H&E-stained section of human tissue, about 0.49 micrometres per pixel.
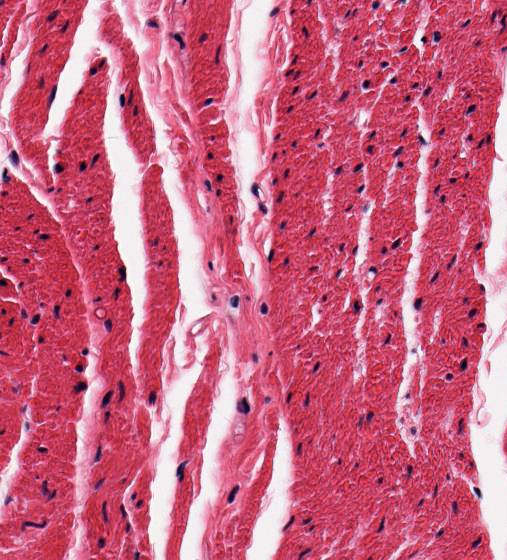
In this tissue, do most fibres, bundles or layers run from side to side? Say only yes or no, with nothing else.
No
